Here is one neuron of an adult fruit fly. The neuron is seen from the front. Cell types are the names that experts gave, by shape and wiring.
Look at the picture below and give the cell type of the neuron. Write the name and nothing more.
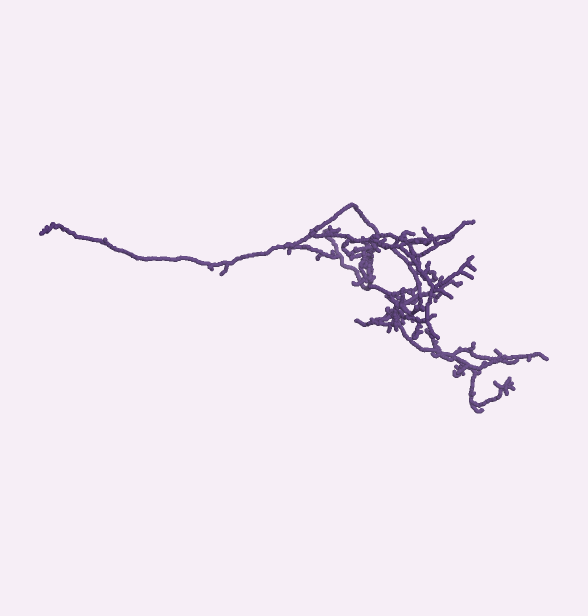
CB1842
